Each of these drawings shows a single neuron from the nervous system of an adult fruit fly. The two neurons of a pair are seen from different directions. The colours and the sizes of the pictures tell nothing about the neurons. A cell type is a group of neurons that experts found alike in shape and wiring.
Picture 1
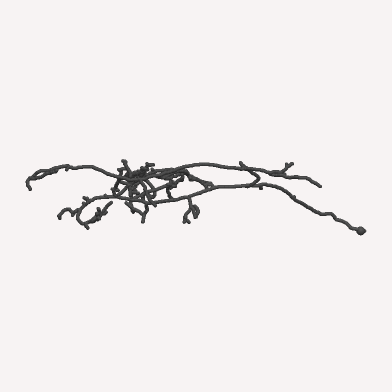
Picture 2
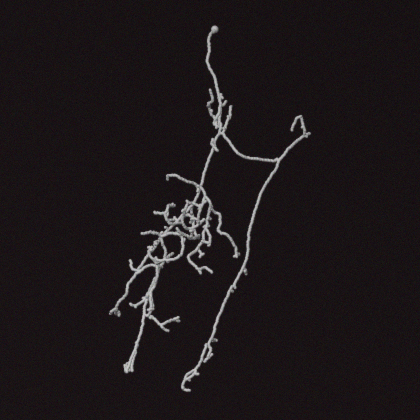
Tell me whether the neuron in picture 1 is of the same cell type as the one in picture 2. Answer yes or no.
yes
